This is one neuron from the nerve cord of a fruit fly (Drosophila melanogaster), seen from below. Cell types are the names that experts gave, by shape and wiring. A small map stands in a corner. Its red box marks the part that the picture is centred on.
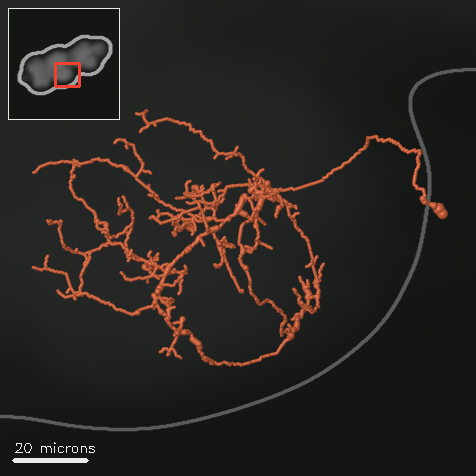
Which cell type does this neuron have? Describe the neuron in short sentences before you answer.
From left to right in the picture it spans about 110 microns. The picture shows dozens of branch ends. This is a nerve-cord intrinsic neuron. The cell type is IN20A.22A024.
